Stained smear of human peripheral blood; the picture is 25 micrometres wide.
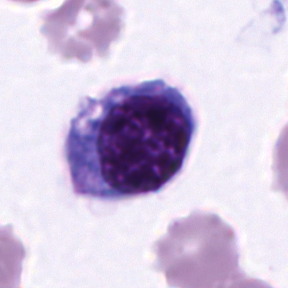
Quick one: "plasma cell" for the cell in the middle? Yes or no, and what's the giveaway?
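The cytoplasm stains a deep blue, which goes with plasma cell.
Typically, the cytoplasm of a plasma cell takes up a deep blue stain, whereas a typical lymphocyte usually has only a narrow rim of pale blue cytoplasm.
So the colour speaks against typical lymphocyte. There's also a small pale patch in the upper-left part of the cytoplasm. The chromatin is dark purple and coarsely clumped, and no distinct granules show in the cytoplasm. No other cell touches it. All in all, plasma cell fits.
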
